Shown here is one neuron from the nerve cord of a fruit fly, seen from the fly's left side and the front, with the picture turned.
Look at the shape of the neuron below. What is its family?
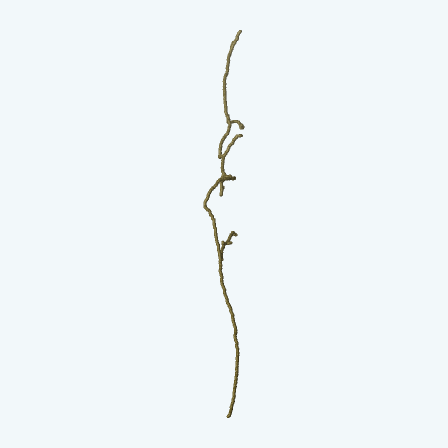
DNpe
